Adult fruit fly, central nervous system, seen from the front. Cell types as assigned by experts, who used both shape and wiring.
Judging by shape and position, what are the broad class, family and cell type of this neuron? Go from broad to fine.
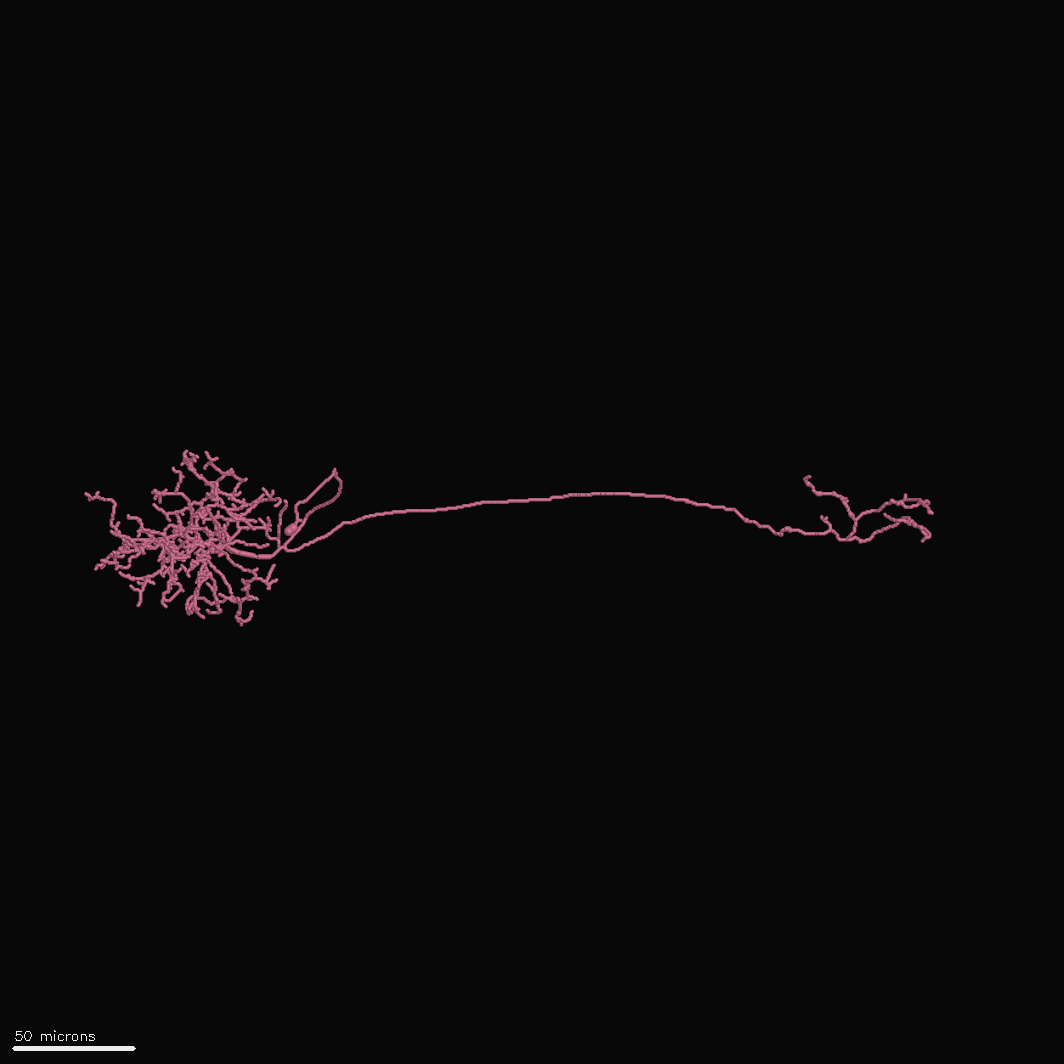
central-brain intrinsic neuron; hemilineage VLPa2; CB0115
